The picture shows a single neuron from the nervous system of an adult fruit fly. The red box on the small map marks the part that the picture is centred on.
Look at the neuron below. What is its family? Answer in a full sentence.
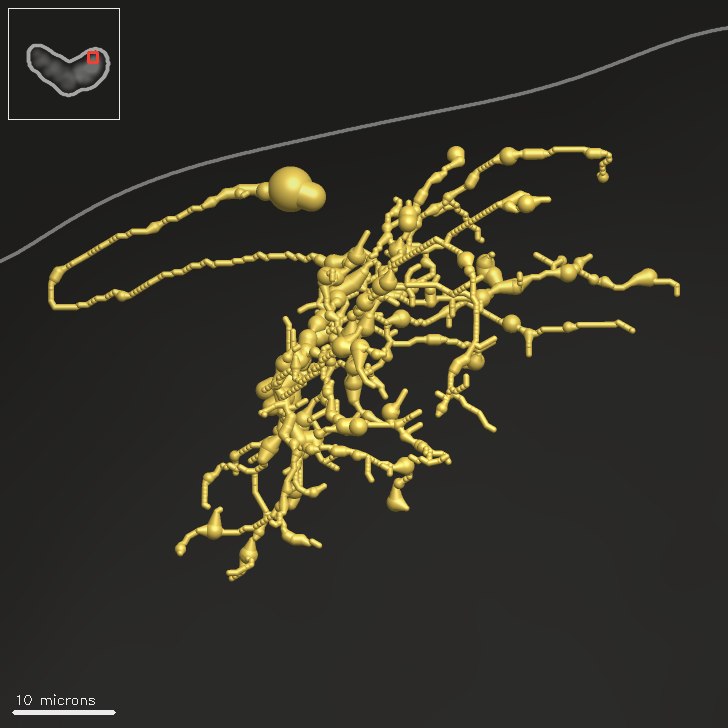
The family is hemilineage LHd2.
